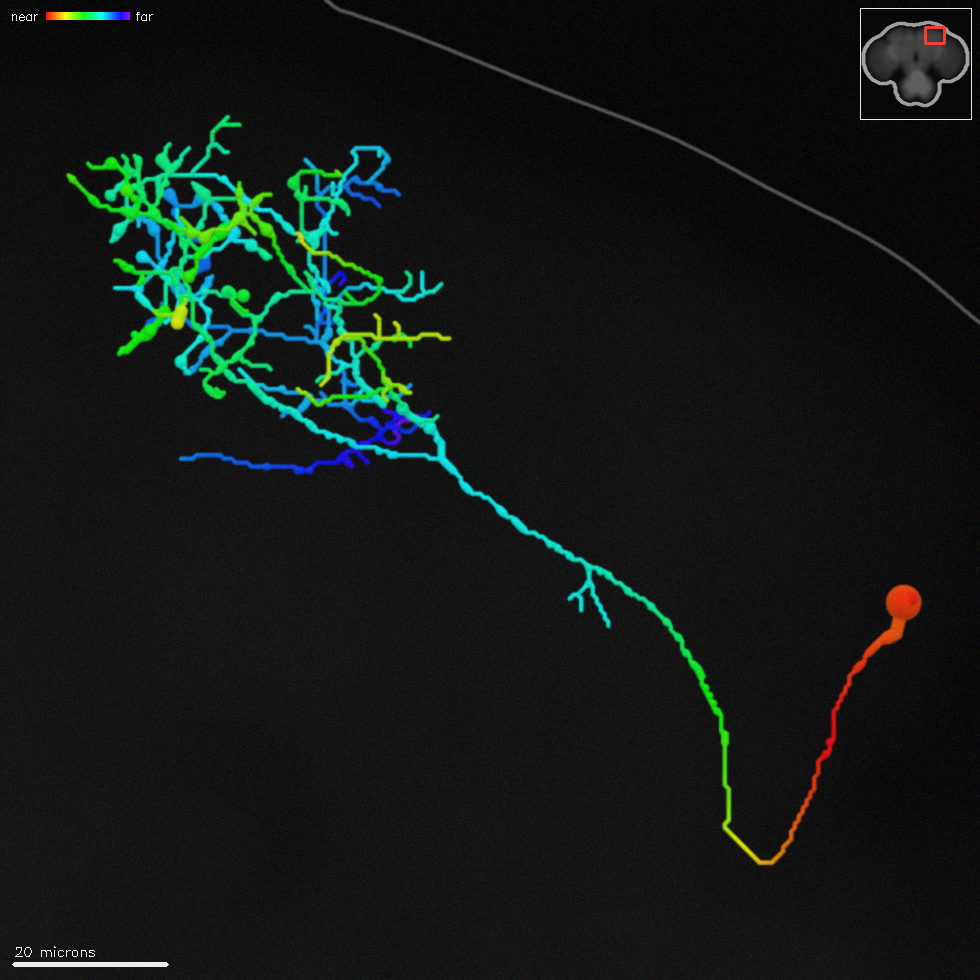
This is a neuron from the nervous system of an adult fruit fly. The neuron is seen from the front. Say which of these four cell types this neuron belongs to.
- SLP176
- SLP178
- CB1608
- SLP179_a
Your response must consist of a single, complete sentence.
It is the cell type SLP176 to which this neuron belongs.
